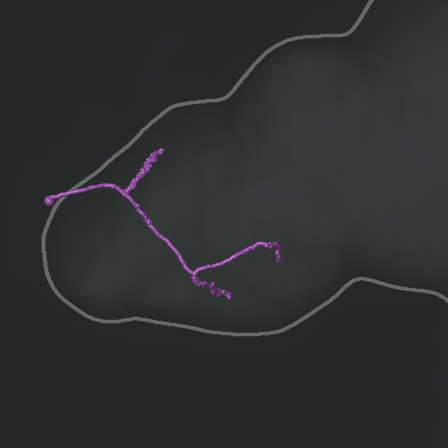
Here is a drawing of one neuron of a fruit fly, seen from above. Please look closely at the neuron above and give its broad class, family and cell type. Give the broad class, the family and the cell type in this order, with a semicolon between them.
optic-lobe intrinsic neuron; TmY; TmY9b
